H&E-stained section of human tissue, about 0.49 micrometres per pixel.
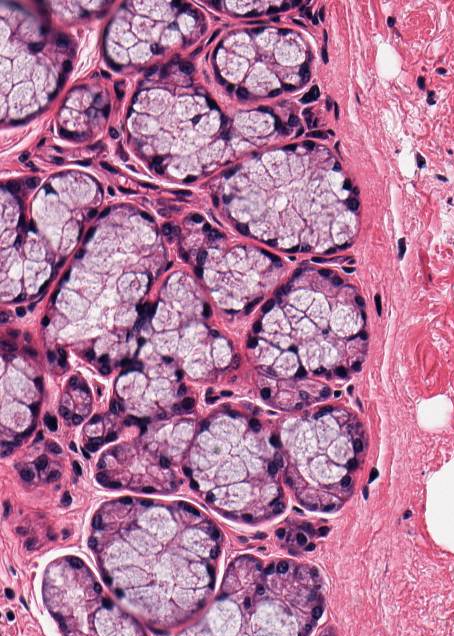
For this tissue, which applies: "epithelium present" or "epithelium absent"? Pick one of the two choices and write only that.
Epithelium present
